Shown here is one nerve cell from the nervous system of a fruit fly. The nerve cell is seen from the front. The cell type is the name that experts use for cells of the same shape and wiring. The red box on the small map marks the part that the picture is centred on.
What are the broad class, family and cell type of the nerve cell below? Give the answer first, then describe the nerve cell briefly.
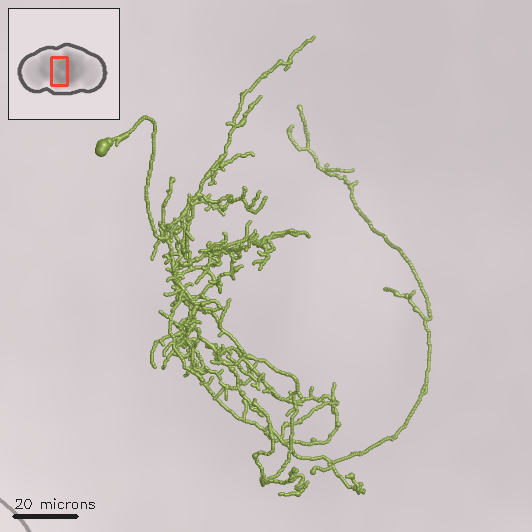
This is a nerve-cord intrinsic neuron. The family is hemilineage 17A. It is of cell type IN17A093. The cell body can be seen at the upper left of the picture. By the scale bar it is about 150 microns tall in this view. Dozens of branch ends can be seen.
